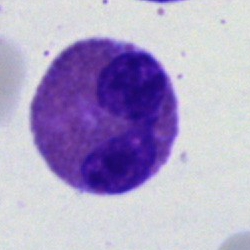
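Eosinophil in a stained human bone marrow smear. Its outline is round and smooth-edged, and the nucleus rests against the right side of the cell. See how dense and dark purple the chromatin is. Around the nucleus lies abundant violet-purple cytoplasm.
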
